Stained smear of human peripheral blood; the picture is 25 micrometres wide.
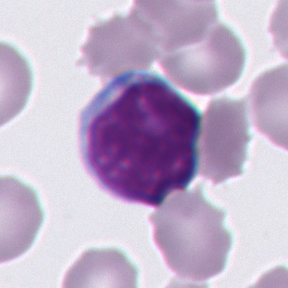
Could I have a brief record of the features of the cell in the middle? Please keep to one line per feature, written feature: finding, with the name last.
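Outline: somewhat angular, not smoothly round
Nucleus: a single unlobed mass
Chromatin: dense and dark purple, with a few small paler patches
Cytoplasm: pale blue
Name: typical lymphocyte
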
